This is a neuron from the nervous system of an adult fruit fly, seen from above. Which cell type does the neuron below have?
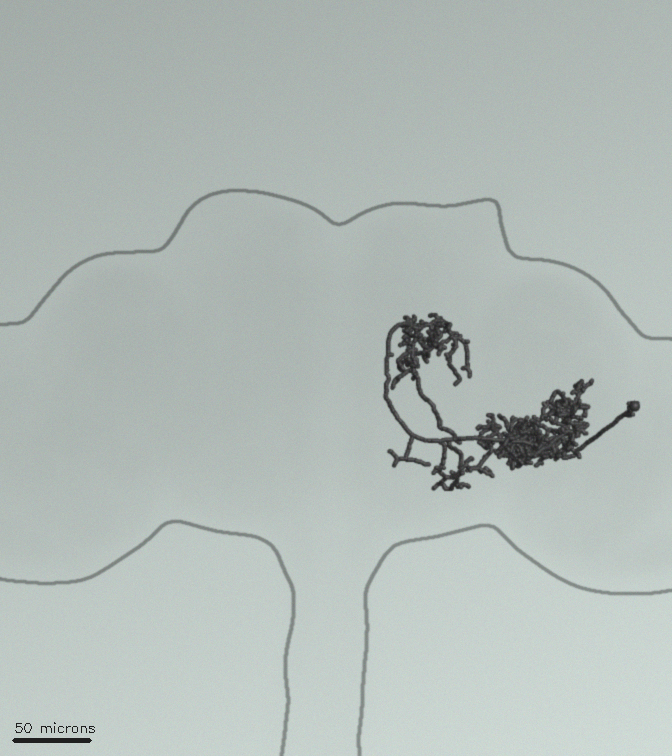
PLP096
